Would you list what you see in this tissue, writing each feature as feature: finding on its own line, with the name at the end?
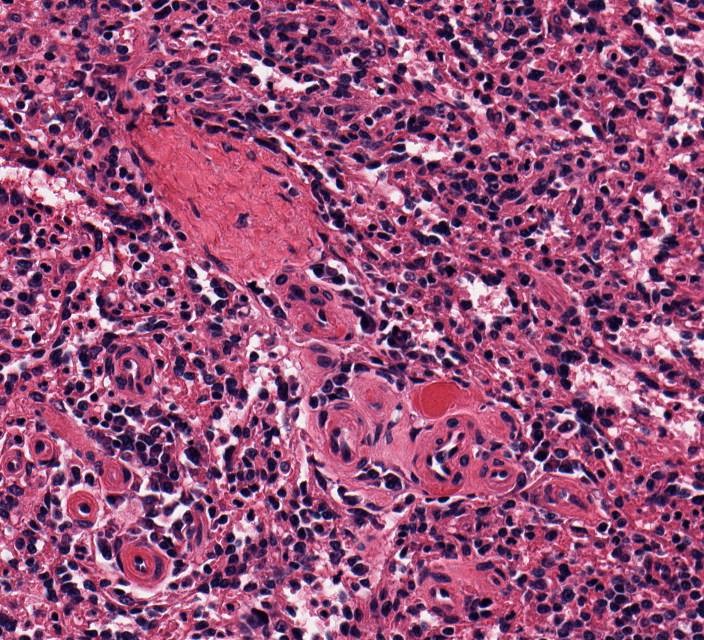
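Cells: densely packed, small, round, a diffuse sheet over almost the whole field
Nuclei: mostly small, round, dark-staining, scant cytoplasm, like lymphocytes
Vessels: several small, lower left and centre, thick walls of concentric pink layers, narrow lumens
Wrapping cells: elongated, spindle-shaped nuclei, around the thick-walled central vessels
Name: spleen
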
